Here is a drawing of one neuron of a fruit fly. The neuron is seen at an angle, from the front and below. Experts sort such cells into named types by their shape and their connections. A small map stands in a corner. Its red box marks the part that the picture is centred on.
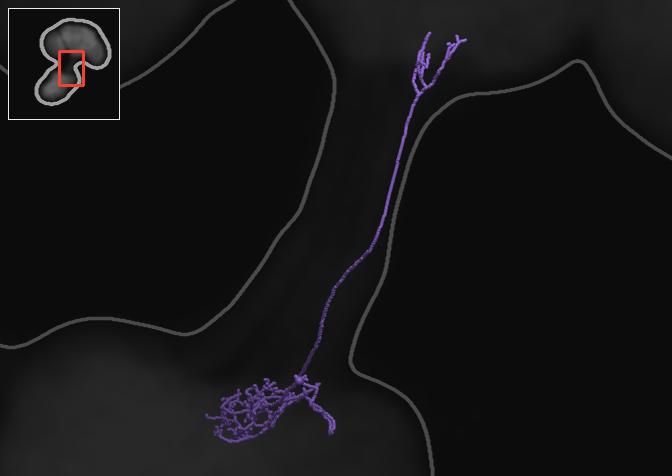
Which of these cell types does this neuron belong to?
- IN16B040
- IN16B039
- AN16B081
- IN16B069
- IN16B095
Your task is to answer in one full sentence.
For this neuron, the cell type is AN16B081.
